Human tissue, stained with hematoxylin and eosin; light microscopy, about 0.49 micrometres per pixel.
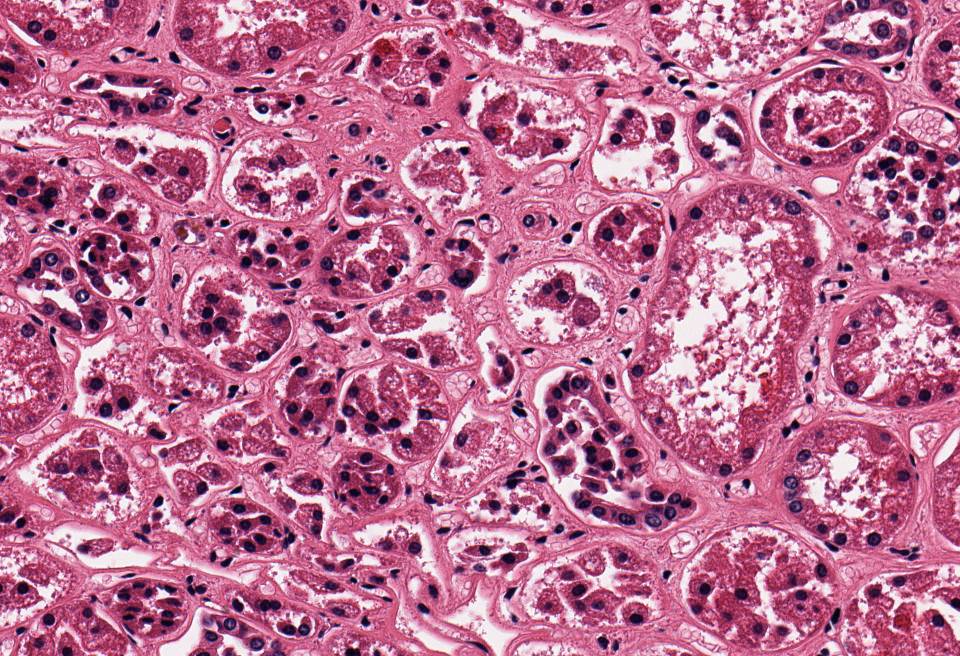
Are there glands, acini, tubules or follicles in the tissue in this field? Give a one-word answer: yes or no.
Yes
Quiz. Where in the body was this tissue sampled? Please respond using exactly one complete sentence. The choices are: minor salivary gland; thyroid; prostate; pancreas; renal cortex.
This specimen was obtained from the renal cortex.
